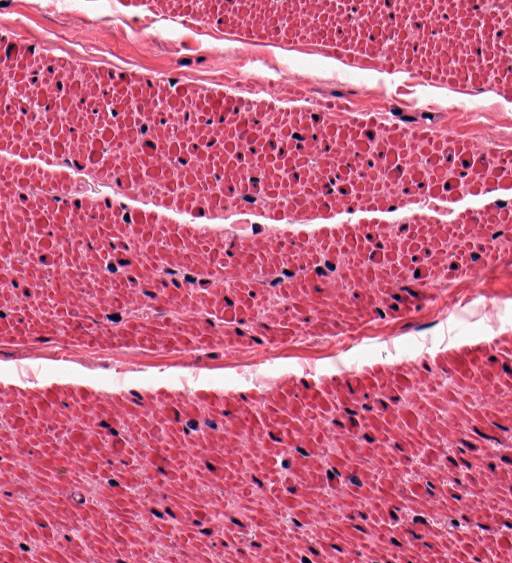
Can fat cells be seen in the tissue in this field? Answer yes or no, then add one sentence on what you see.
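No. No fat cells or glands are present anywhere in the field.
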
